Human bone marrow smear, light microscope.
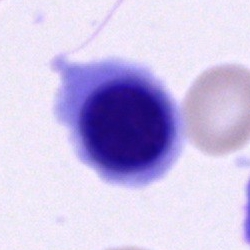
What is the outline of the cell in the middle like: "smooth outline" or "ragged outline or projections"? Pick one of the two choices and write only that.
Ragged outline or projections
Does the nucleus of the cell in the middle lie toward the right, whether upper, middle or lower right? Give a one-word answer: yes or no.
Yes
